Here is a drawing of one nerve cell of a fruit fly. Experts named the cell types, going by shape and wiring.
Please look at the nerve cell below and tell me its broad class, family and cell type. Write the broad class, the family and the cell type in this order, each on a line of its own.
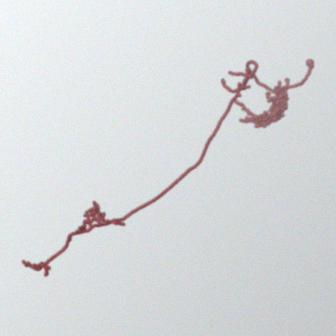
descending neuron
hemilineage MD3
DNge101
